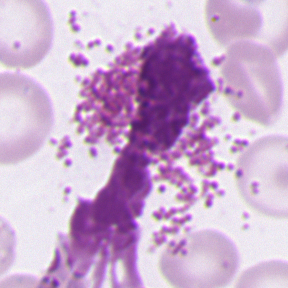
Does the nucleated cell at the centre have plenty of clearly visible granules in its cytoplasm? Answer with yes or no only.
Yes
